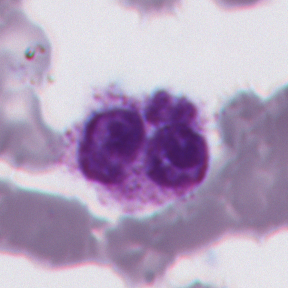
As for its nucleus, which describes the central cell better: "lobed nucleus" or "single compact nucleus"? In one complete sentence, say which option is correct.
This cell has a nucleus made up of distinct lobes.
